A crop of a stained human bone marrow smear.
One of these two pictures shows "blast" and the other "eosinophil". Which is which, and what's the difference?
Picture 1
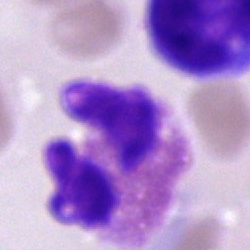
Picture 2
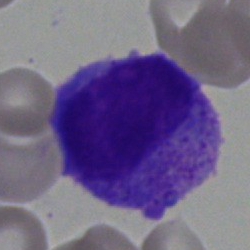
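Identification first: picture 1 is the eosinophil, picture 2 the blast. Outline: irregular rather than smoothly round in the eosinophil, roughly round in the blast. Nucleus: in the eosinophil it stains a dense, dark purple; in the blast it fills the upper-left part of the cell.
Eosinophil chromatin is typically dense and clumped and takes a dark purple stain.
Cytoplasm: in both cells it lies toward the lower right, mostly to the lower right of the nucleus in the eosinophil and as a crescent on the lower-right side in the blast. In the blast the cytoplasm is paler lilac than the nucleus, and no vacuoles are seen in it. Surroundings: a dark purple cell is cut off by the top right corner of the eosinophil picture, while red cells lie around the blast without covering it.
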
